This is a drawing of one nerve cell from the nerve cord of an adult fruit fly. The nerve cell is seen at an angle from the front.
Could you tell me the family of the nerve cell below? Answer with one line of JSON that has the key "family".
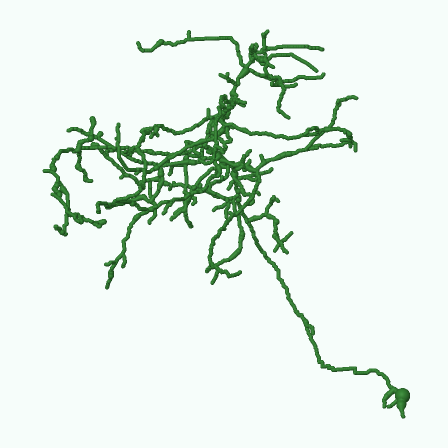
{"family": "hemilineage 04B"}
